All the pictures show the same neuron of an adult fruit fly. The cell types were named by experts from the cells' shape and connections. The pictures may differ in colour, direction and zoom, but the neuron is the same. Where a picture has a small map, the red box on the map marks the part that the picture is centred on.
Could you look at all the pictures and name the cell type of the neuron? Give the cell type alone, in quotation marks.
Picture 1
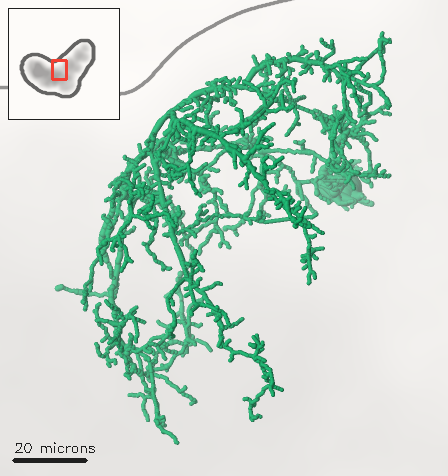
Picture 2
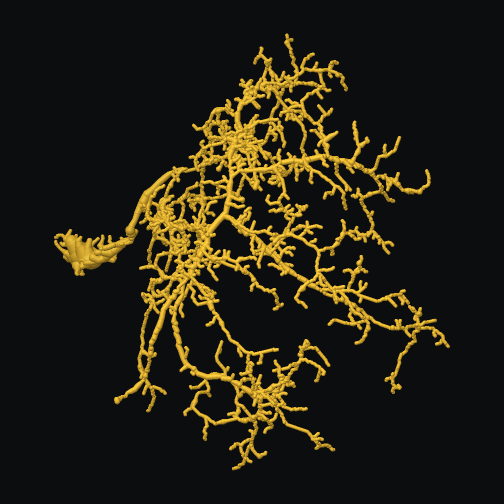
"Sternal posterior rotator MN"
